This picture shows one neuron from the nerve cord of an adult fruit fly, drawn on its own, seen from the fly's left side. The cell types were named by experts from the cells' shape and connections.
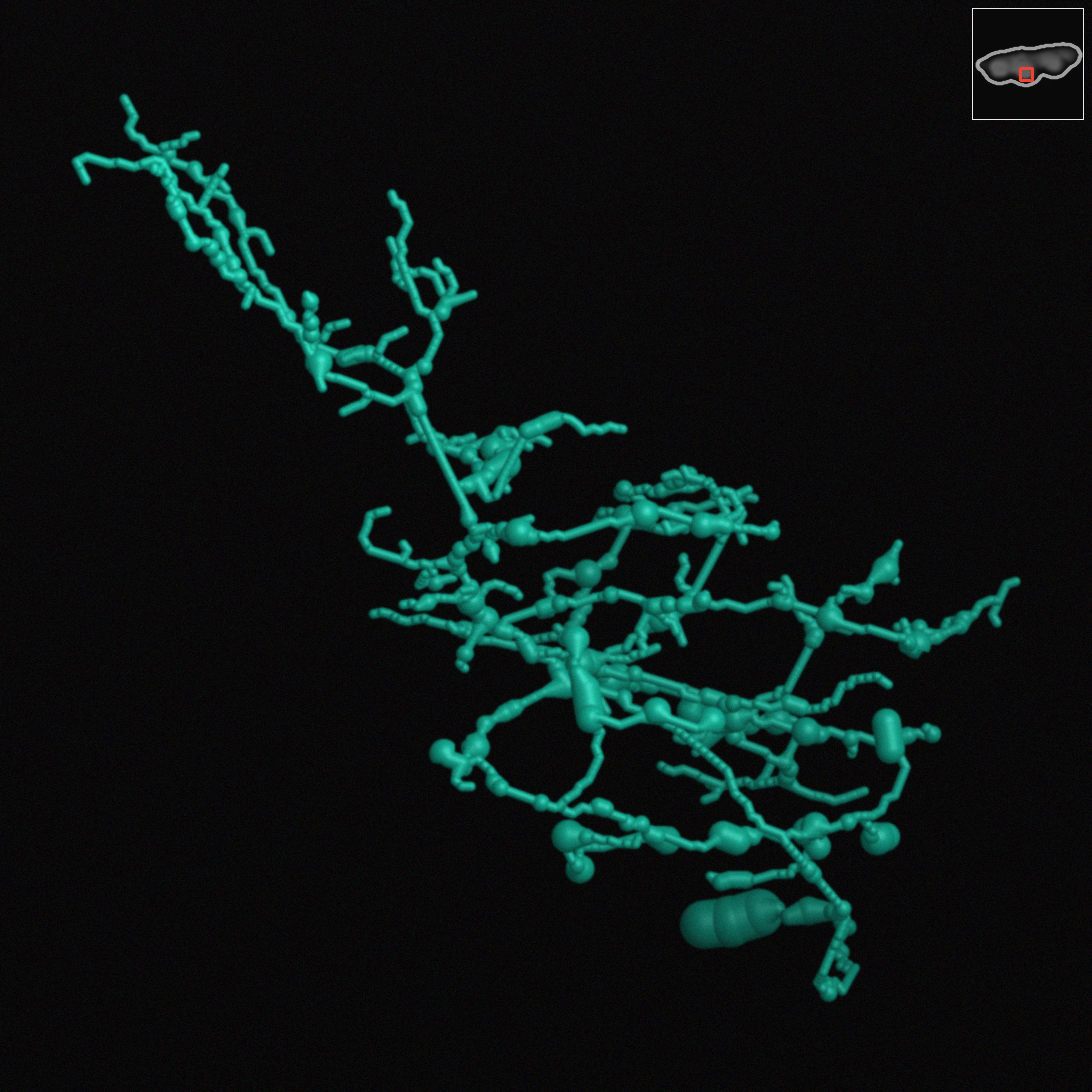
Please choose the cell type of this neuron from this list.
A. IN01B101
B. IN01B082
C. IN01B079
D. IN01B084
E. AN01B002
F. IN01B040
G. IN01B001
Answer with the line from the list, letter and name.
C. IN01B079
